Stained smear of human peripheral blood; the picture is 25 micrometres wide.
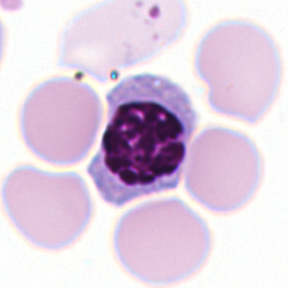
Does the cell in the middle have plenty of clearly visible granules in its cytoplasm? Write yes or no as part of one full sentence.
No, the cytoplasm does not hold many granules; none are visible in it.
